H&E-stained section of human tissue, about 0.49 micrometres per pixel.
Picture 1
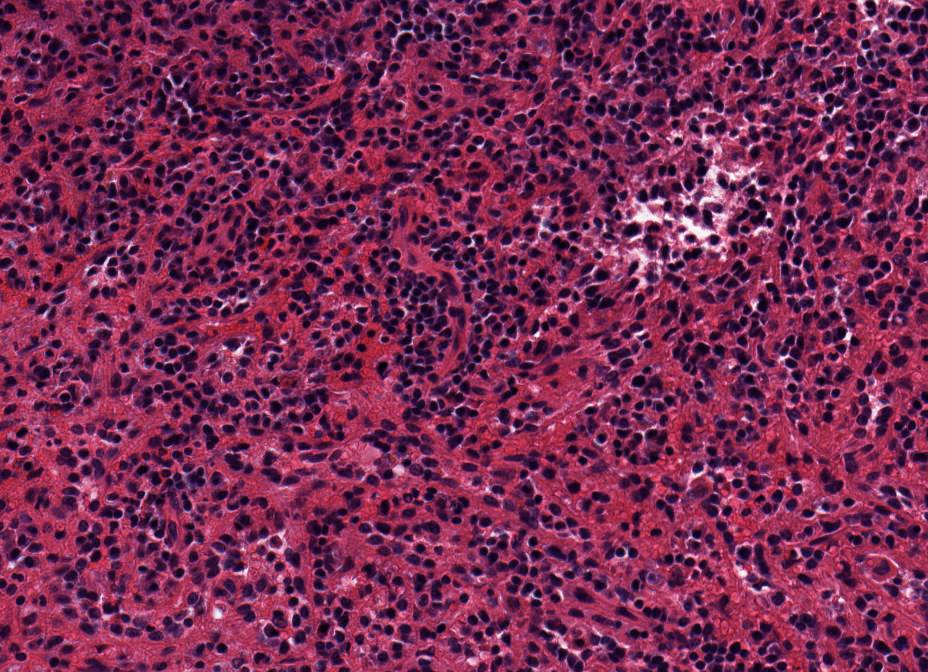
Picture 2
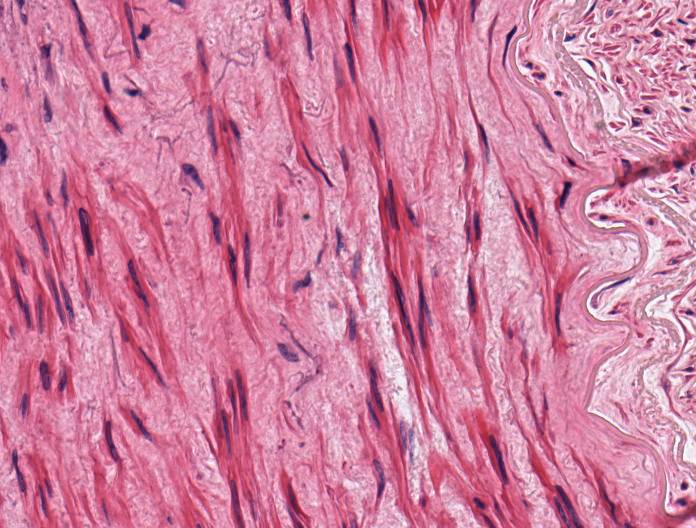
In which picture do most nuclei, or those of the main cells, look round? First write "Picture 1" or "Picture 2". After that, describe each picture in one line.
Picture 1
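What picture 1 shows: Most cells have small, round, dark-staining nuclei.
What picture 2 shows: The nuclei of the spindle cells are elongated, rod- or cigar-shaped and dark purple.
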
